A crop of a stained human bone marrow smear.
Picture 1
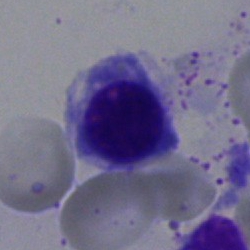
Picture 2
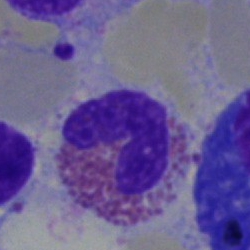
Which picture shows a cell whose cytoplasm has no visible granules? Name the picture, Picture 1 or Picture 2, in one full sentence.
The cytoplasm of the cell shown in picture 1 holds no visible granules.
